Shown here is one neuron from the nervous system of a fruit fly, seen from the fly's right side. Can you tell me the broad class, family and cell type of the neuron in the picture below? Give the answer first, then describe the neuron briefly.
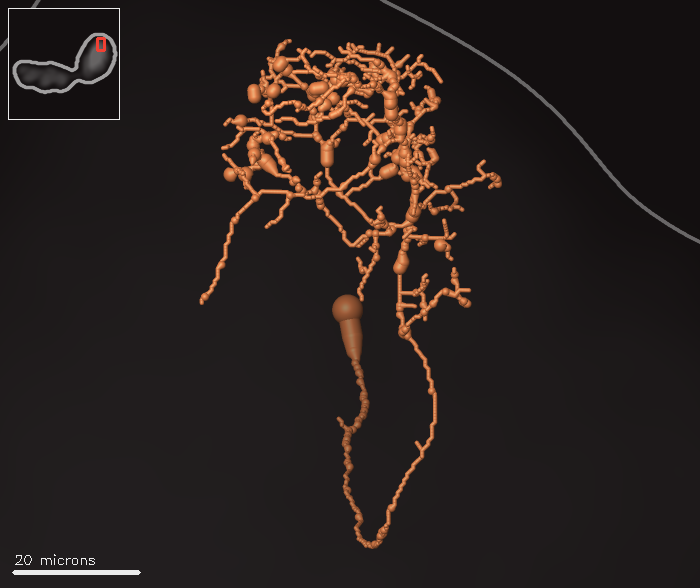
It is a central-brain intrinsic neuron. Its family is hemilineage SLPal1. The cell type is SLP024. The cell body is in the middle of the picture. From top to bottom in the picture it spans about 80 microns. Dozens of branch ends can be seen.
